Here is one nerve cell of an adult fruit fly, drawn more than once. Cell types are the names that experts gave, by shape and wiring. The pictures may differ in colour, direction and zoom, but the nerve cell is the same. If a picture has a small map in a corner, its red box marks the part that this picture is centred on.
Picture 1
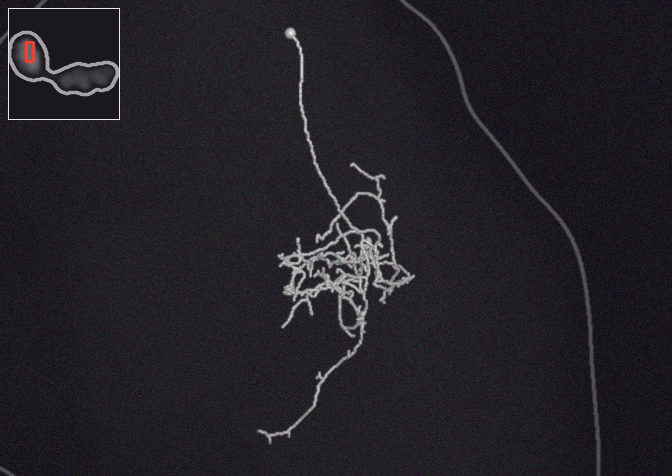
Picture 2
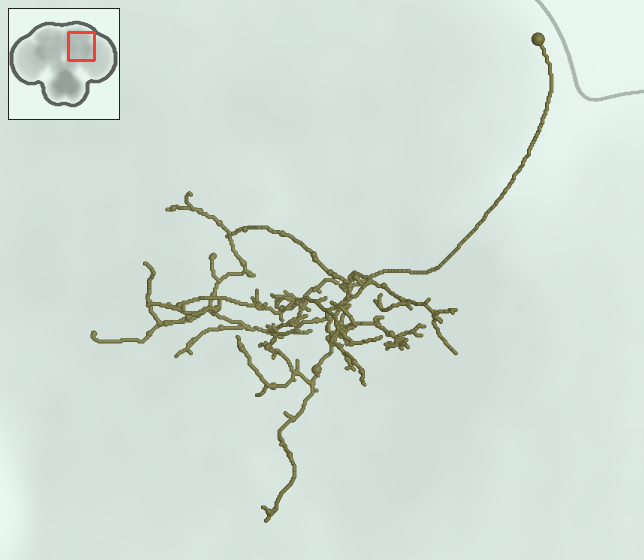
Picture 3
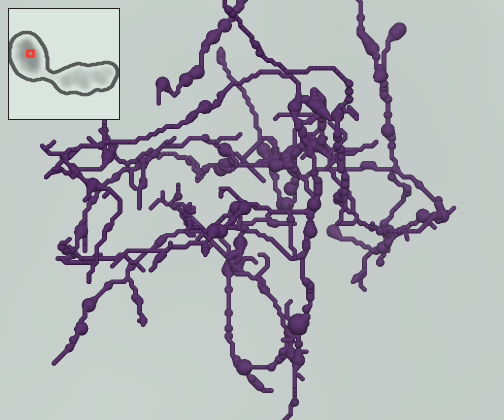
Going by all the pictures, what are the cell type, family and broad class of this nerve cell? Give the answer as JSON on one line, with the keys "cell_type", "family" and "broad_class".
{"cell_type": "PLP099", "family": "hemilineage LHl4_posterior", "broad_class": "central-brain intrinsic neuron"}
